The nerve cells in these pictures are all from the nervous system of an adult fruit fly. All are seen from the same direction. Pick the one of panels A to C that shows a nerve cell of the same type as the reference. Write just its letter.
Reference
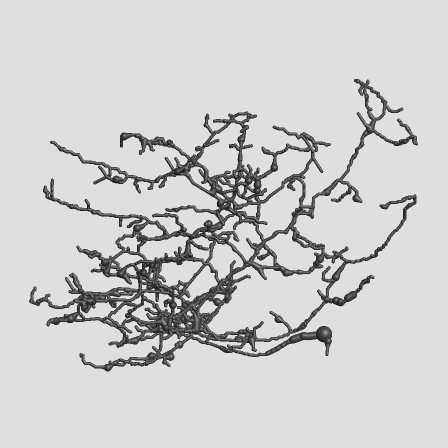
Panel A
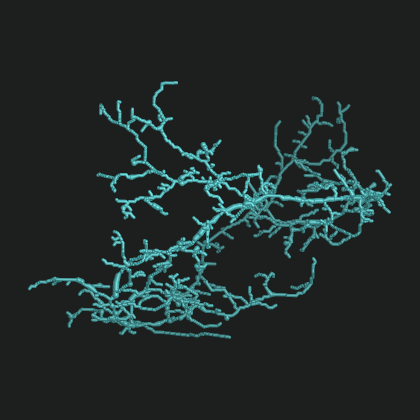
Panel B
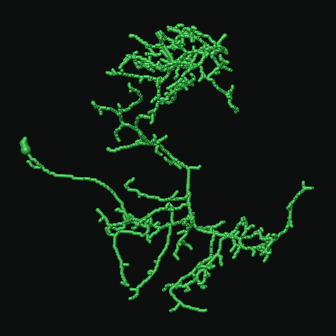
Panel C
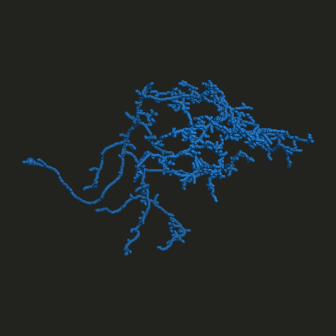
B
